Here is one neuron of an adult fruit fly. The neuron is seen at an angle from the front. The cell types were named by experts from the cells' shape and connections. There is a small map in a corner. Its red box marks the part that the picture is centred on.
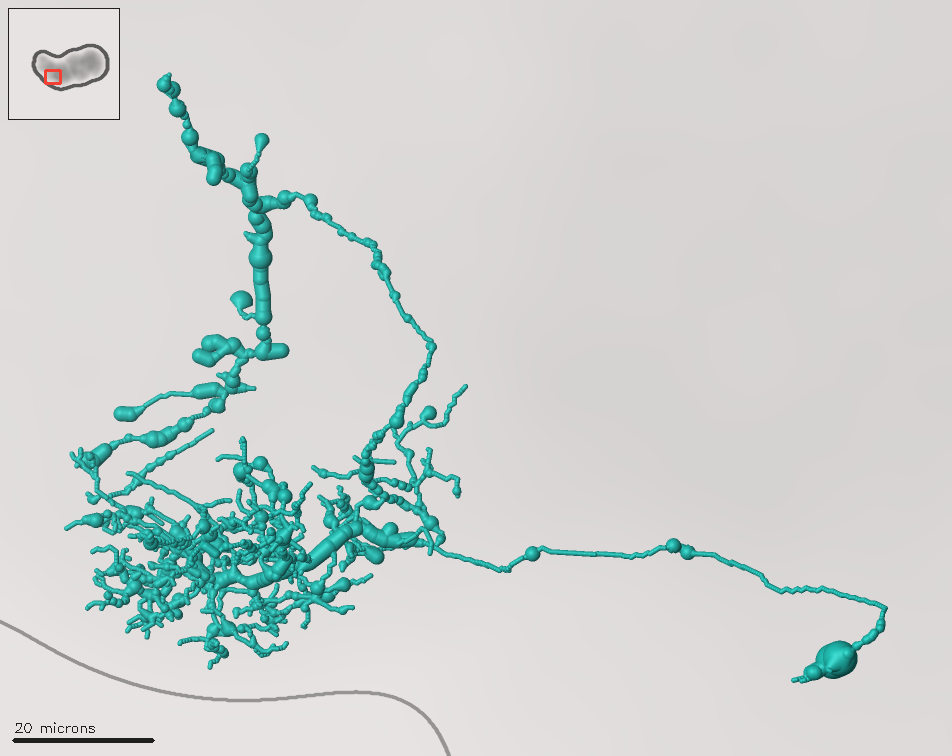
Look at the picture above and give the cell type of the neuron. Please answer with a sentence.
The cell type is IN14A015.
